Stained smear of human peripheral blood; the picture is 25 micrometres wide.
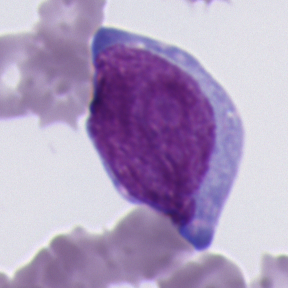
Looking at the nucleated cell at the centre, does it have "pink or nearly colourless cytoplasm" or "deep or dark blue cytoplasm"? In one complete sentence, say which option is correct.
In this cell, the cytoplasm is deep, dark or strong blue.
